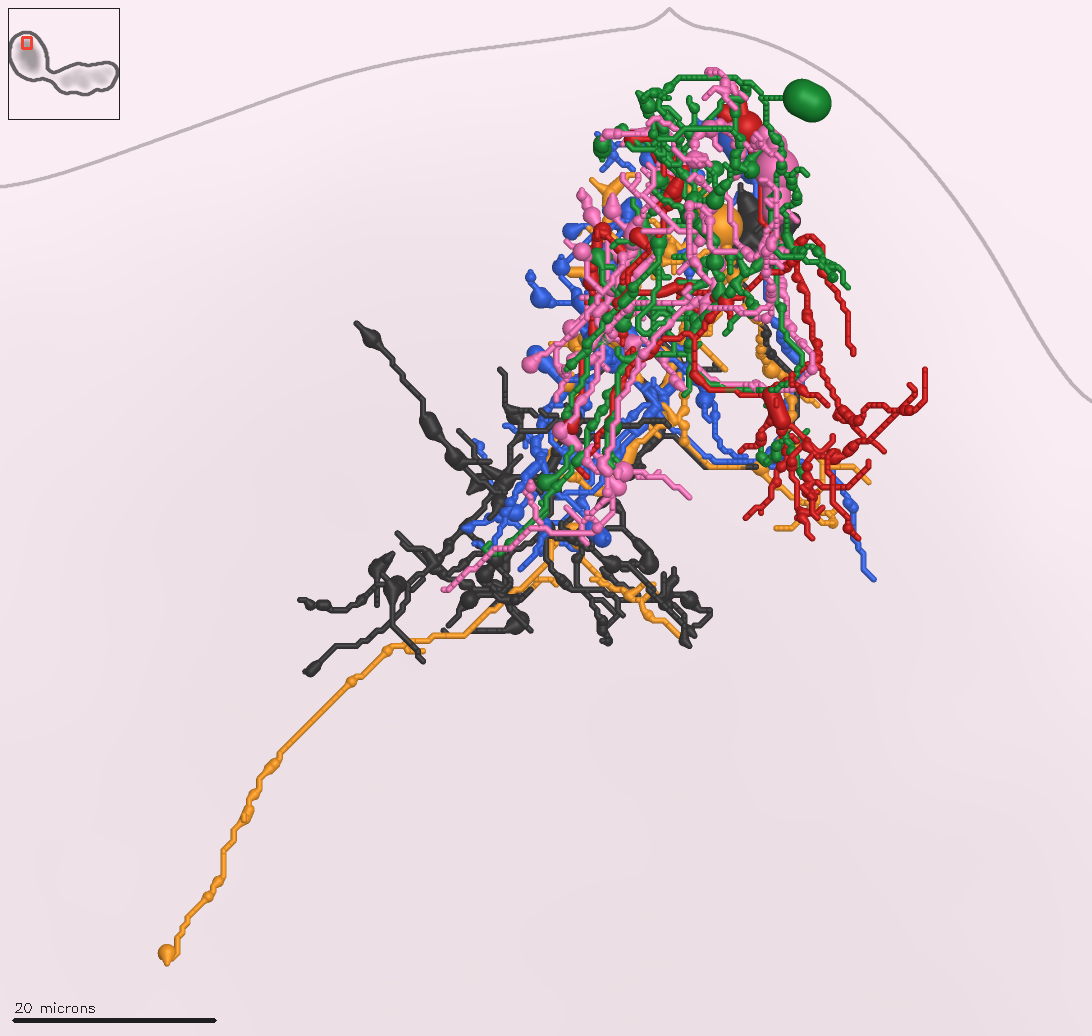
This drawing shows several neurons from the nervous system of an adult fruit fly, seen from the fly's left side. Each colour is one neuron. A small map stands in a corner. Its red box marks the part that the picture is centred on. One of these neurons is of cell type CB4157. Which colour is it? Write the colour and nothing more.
pink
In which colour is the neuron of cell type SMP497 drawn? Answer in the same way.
orange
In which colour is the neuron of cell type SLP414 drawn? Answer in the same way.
green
